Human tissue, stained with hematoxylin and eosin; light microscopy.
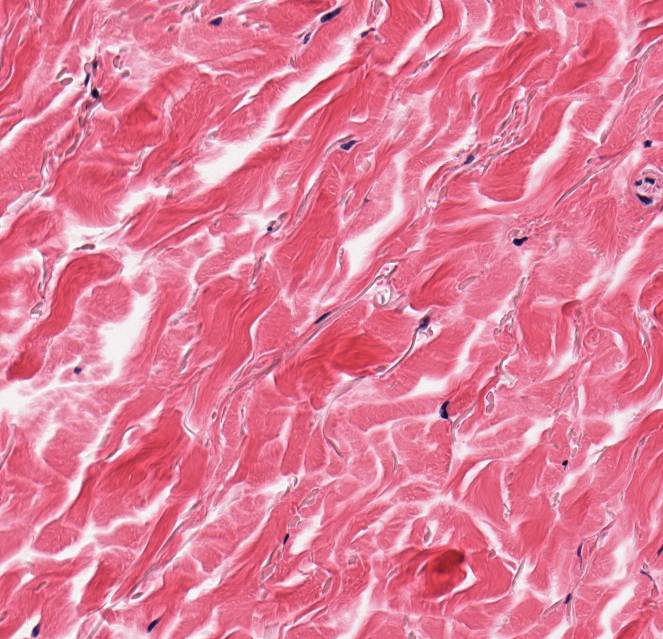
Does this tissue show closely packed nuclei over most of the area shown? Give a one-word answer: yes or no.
No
